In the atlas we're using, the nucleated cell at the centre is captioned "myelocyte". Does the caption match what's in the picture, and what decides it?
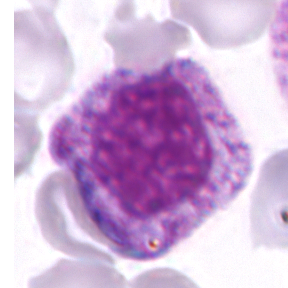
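What settles it, I think, is the cytoplasm: it is lilac-purple and crowded with fine dark purple-blue granules. So myelocyte fits the nucleated cell at the centre.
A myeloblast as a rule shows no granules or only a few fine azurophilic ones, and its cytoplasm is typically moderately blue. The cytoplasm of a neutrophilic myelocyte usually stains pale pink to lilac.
That crowd of granules weighs against myeloblast, and the lilac tone sits with myelocyte rather than myeloblast. Looking further, the outline is angular and roughly four-sided rather than round, and cytoplasm rings the nucleus on every side. I see no clear vacuoles, and a tiny bright refractile dot sits at the bottom edge of the cell.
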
